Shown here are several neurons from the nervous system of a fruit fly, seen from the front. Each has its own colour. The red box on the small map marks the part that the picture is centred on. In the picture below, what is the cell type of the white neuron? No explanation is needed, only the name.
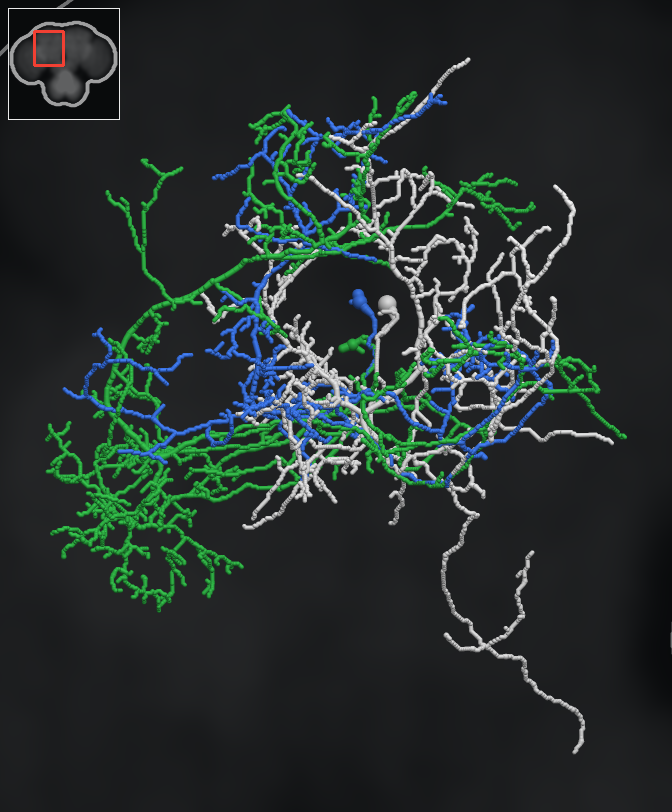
PVLP200m_a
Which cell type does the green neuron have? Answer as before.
AVLP705m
